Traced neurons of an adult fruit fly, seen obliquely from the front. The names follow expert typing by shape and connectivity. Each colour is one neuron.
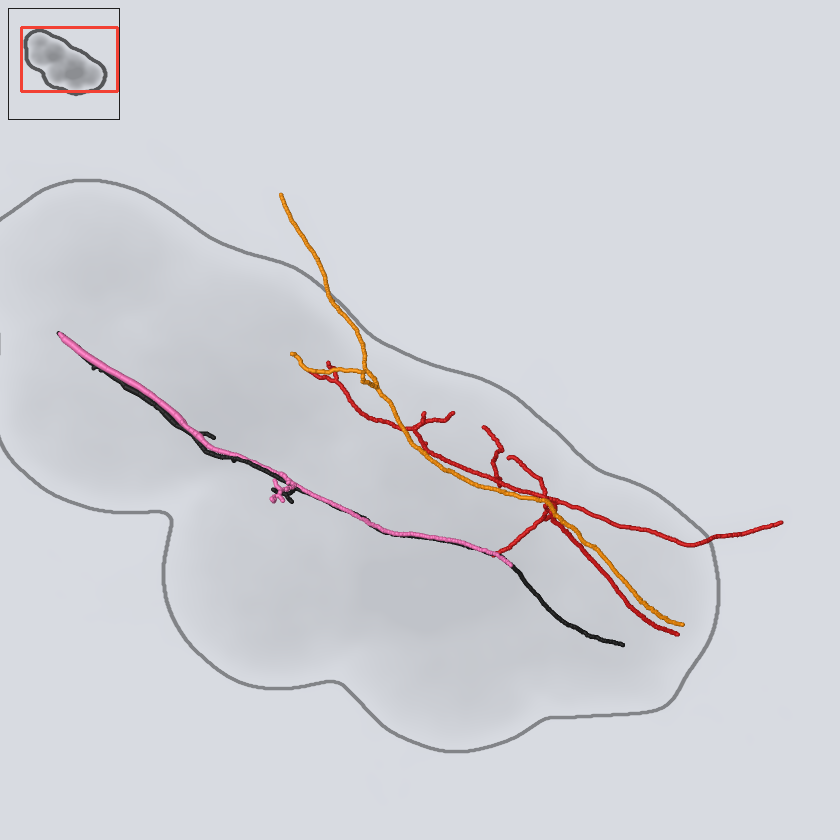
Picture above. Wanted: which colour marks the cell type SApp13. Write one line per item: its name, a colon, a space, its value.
colour: red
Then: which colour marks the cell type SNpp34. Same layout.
colour: pink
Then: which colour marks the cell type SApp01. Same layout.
colour: black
